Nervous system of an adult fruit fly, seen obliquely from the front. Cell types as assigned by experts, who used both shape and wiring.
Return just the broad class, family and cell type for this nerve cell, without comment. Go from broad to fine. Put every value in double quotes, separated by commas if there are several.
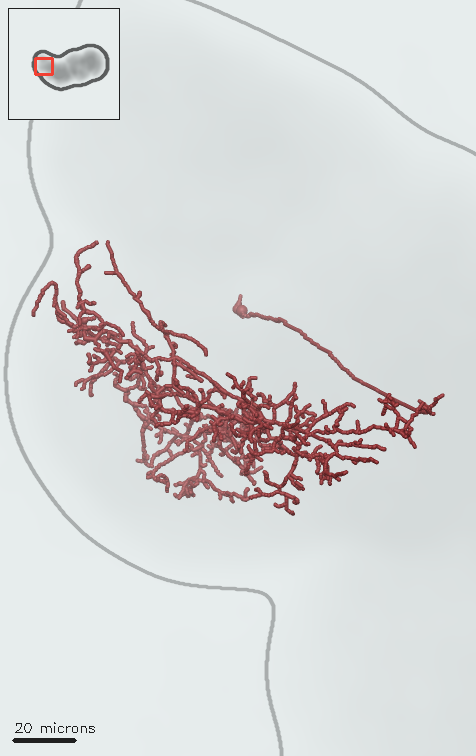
"nerve-cord intrinsic neuron", "hemilineage 12B", "IN12B024_c"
